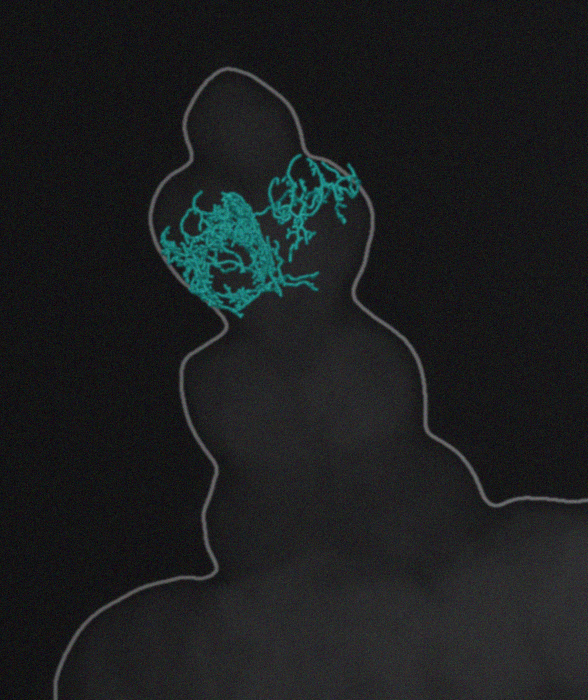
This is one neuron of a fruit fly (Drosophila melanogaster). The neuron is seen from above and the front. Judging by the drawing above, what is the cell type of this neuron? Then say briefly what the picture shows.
Its cell type is INXXX035. It is a nerve-cord intrinsic neuron. The cell body is at the top of the picture. In this view it is about as wide as it is tall.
